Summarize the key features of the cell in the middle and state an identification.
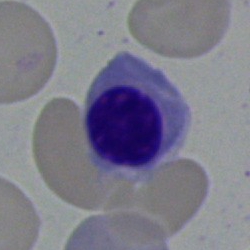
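Look first at where the nucleus lies: off-centre, toward the lower left of the cell. Its chromatin is dense and dark purple. Now check the cytoplasm, and you will find no granules there. Notice also the outline, which is irregular and somewhat angular rather than smoothly round. This cell is an erythroblast.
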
